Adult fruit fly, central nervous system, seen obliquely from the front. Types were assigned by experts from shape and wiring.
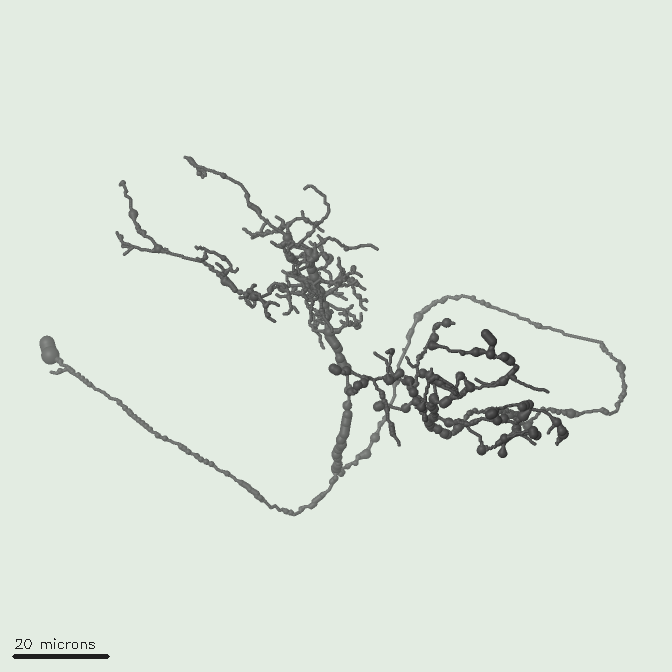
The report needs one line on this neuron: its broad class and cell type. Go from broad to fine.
central-brain intrinsic neuron; GNG249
